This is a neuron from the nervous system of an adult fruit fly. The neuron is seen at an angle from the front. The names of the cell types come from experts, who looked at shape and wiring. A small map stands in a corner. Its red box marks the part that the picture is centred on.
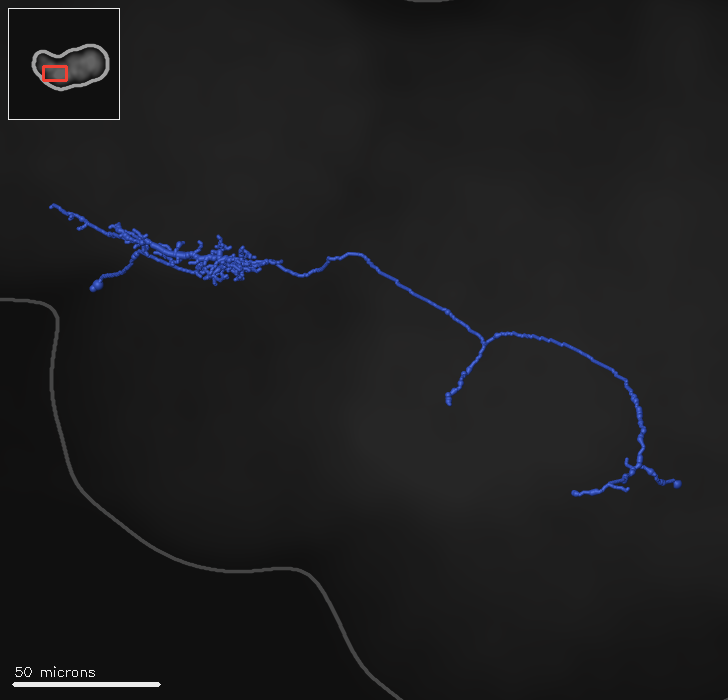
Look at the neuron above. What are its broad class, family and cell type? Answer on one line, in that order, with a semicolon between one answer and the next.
nerve-cord intrinsic neuron; hemilineage 10B; IN10B028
